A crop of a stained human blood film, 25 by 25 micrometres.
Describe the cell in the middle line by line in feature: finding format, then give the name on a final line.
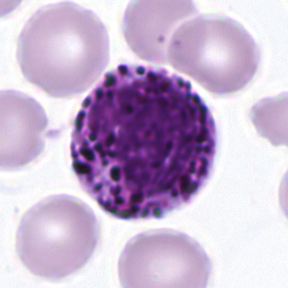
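Granule number: many and coarse, packing the cell
Granule colour: dark purple to nearly black
Granule size: varies from one to the next
Granule position: over the nucleus as well as around it
Name: basophil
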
